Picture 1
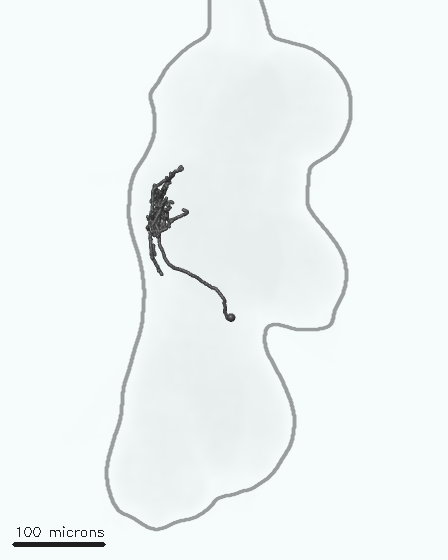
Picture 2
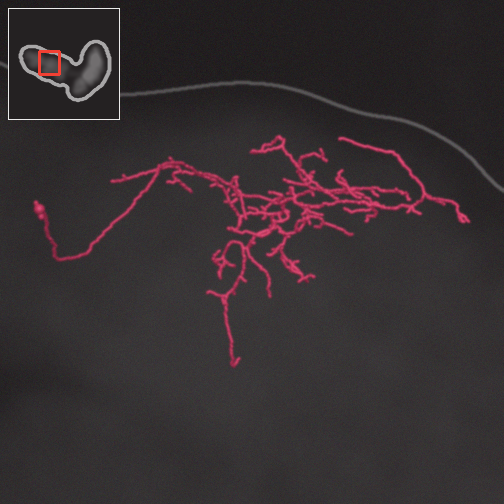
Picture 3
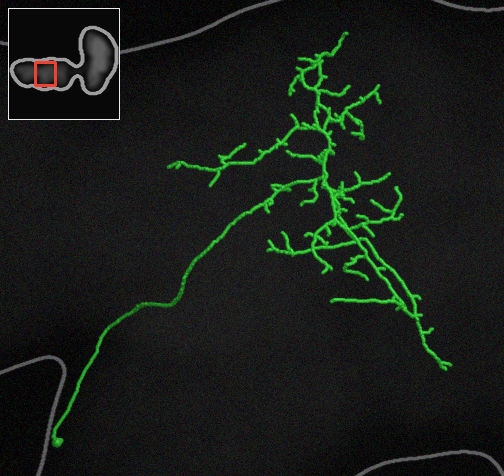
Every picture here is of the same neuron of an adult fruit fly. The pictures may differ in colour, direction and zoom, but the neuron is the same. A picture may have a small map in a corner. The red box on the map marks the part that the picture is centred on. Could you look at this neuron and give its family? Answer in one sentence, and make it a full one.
The neuron has the family hemilineage 03B.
